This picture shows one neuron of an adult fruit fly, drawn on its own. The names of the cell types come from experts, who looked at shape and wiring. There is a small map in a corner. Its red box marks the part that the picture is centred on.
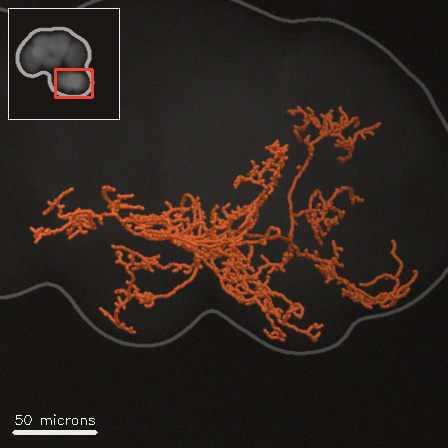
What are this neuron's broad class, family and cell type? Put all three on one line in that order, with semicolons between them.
nerve-cord intrinsic neuron; hemilineage 05B; IN05B036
